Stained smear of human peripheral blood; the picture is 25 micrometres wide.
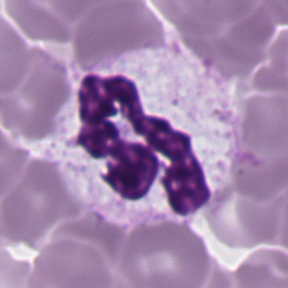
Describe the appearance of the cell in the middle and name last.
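Roughly round in outline, the cell has abundant, very pale cytoplasm, nearly colourless with a faint pink tinge. Fine lilac-pink granules lie scattered through that cytoplasm. The chromatin is dense, dark purple and coarsely clumped. It is a segmented neutrophil.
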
